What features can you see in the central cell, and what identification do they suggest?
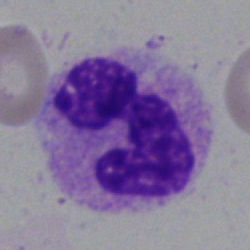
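The outline is roughly round, its edge faintly ragged. The nucleus is divided into two large masses, one at the upper left and one at the lower right. The lower-right mass is elongated and curved. The cytoplasm shows no vacuoles. The cell is a segmented neutrophil.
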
